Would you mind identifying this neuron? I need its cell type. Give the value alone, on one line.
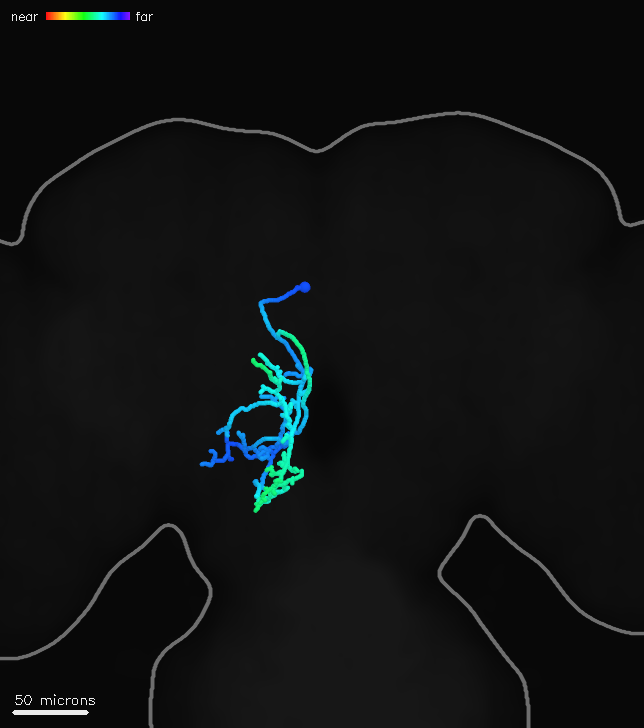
CB2347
